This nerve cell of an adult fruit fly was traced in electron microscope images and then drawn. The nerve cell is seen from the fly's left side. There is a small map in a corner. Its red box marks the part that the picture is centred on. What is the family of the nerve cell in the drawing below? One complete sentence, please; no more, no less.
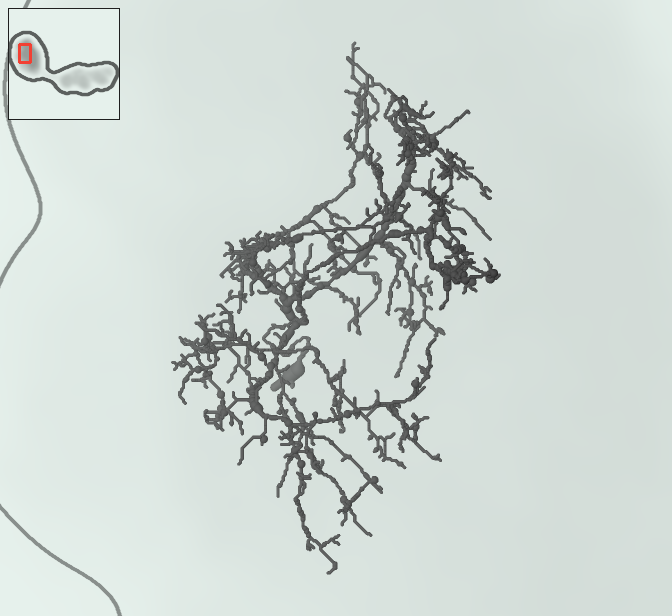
By its family, the nerve cell is hemilineage VLPl2_medial.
